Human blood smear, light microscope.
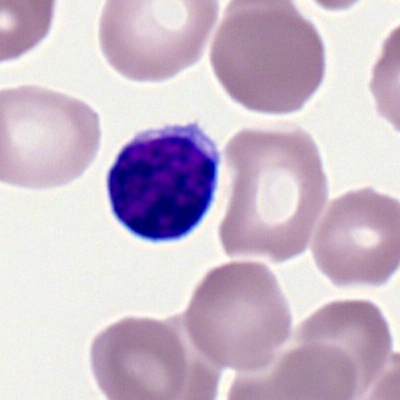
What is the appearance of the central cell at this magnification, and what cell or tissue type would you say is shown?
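Roughly round outline, and the chromatin is dense, dark purple and coarsely clumped. There's only a scant pale blue rim of cytoplasm, mostly along the upper edge, and no granules show in it. That's a lymphocyte.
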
